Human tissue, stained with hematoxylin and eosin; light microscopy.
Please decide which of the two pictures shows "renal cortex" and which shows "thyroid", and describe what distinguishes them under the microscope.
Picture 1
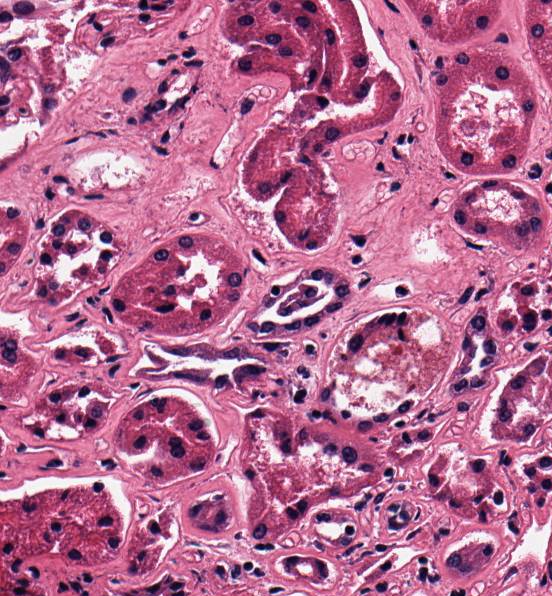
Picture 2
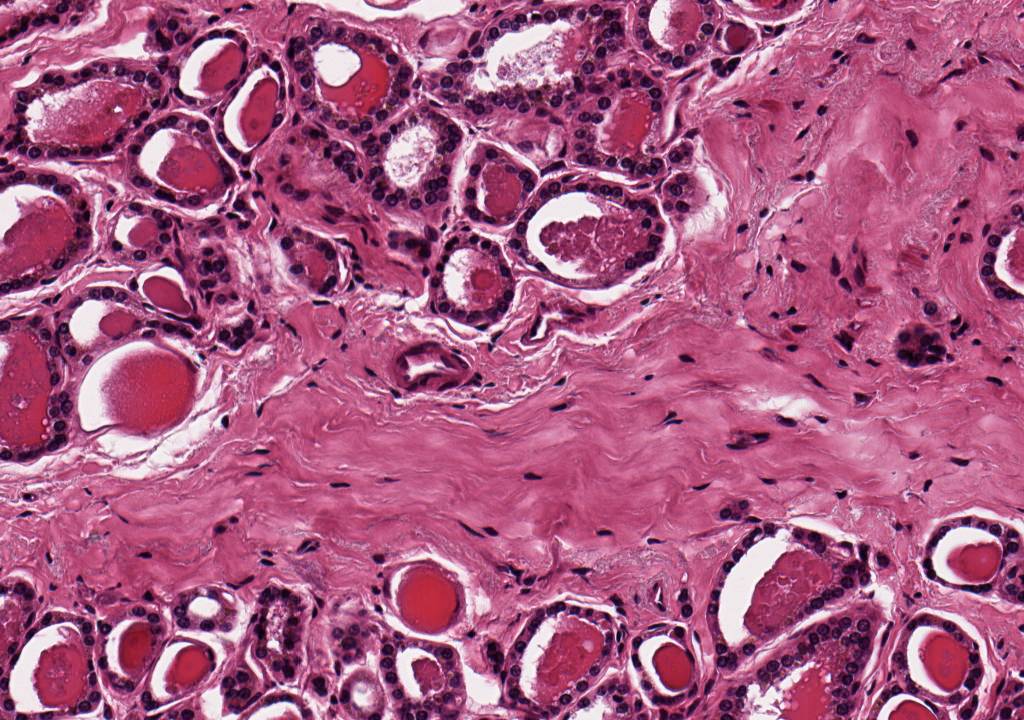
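Of the two, picture 1 is renal cortex and picture 2 thyroid. The renal cortex consists of many rounded and elongated tubular profiles set apart by pink fibrous stroma. A single layer of cuboidal cells lines them, each cell with abundant granular eosinophilic cytoplasm and one round, dark-staining nucleus. Many lumens are narrow and irregular, with frayed, ragged edges rather than wide, smooth ones. The thyroid is made of small round to oval closed follicles, each with a central lumen, packed above and below a band of dense fibrous tissue that crosses the middle from left to right. Their lining is likewise a single layer of cuboidal cells with round, dark nuclei. A few lumina, one near the upper centre among them, hold paler, granular or bubbly pink material instead of smooth content.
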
